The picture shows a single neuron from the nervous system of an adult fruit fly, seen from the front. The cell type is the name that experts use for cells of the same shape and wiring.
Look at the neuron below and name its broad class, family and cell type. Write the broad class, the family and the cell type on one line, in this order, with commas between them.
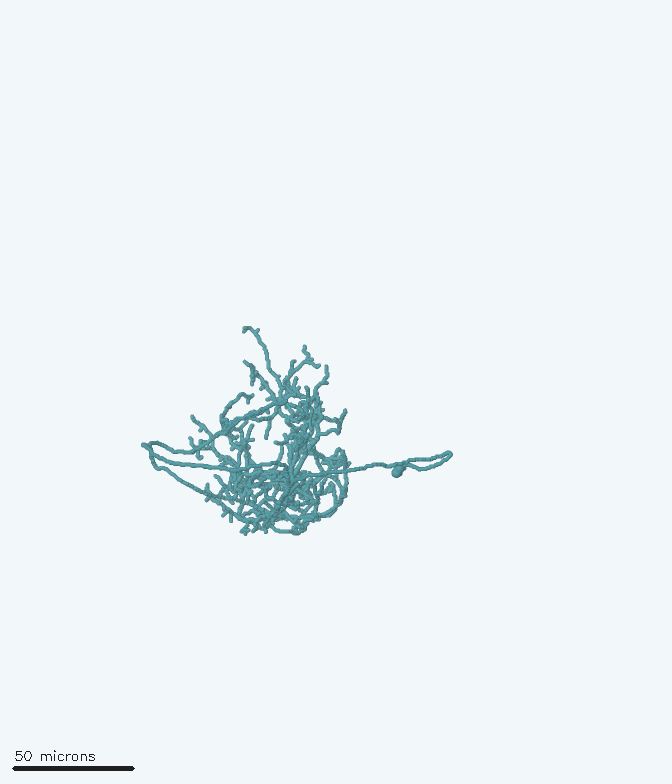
nerve-cord intrinsic neuron, hemilineage 01A, IN01A032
